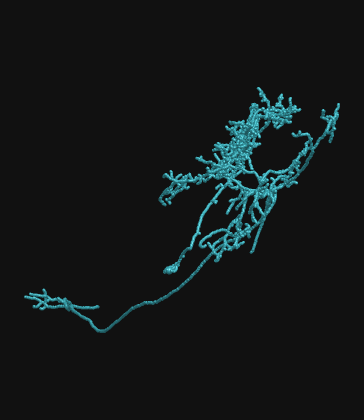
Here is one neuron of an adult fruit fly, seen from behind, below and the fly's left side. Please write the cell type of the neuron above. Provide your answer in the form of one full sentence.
To this neuron applies the cell type name AN07B046_c.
